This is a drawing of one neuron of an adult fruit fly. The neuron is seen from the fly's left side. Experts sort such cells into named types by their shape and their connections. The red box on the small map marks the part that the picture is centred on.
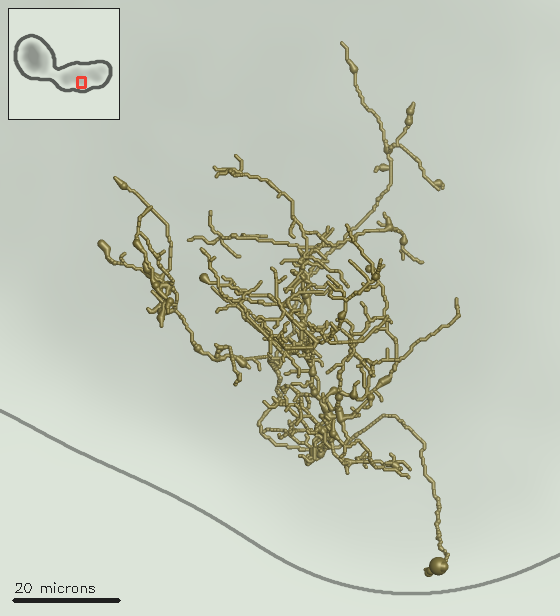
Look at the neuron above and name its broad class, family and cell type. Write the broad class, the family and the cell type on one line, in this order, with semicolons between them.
nerve-cord intrinsic neuron; hemilineage 01B; IN01B043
